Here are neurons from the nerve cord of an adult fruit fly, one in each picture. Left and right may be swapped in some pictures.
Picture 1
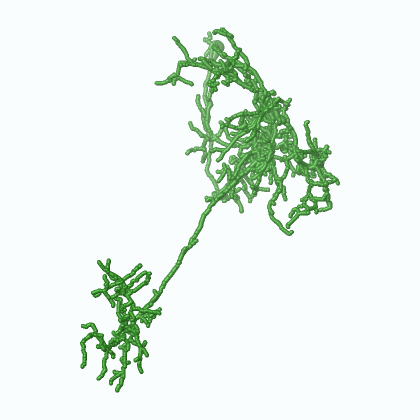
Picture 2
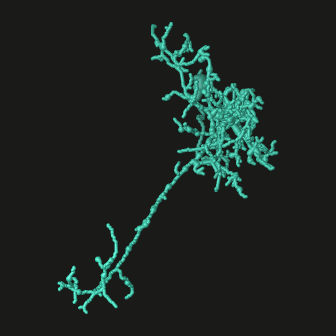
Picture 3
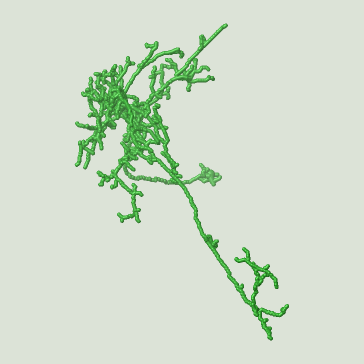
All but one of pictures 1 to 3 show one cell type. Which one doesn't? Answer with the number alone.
1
